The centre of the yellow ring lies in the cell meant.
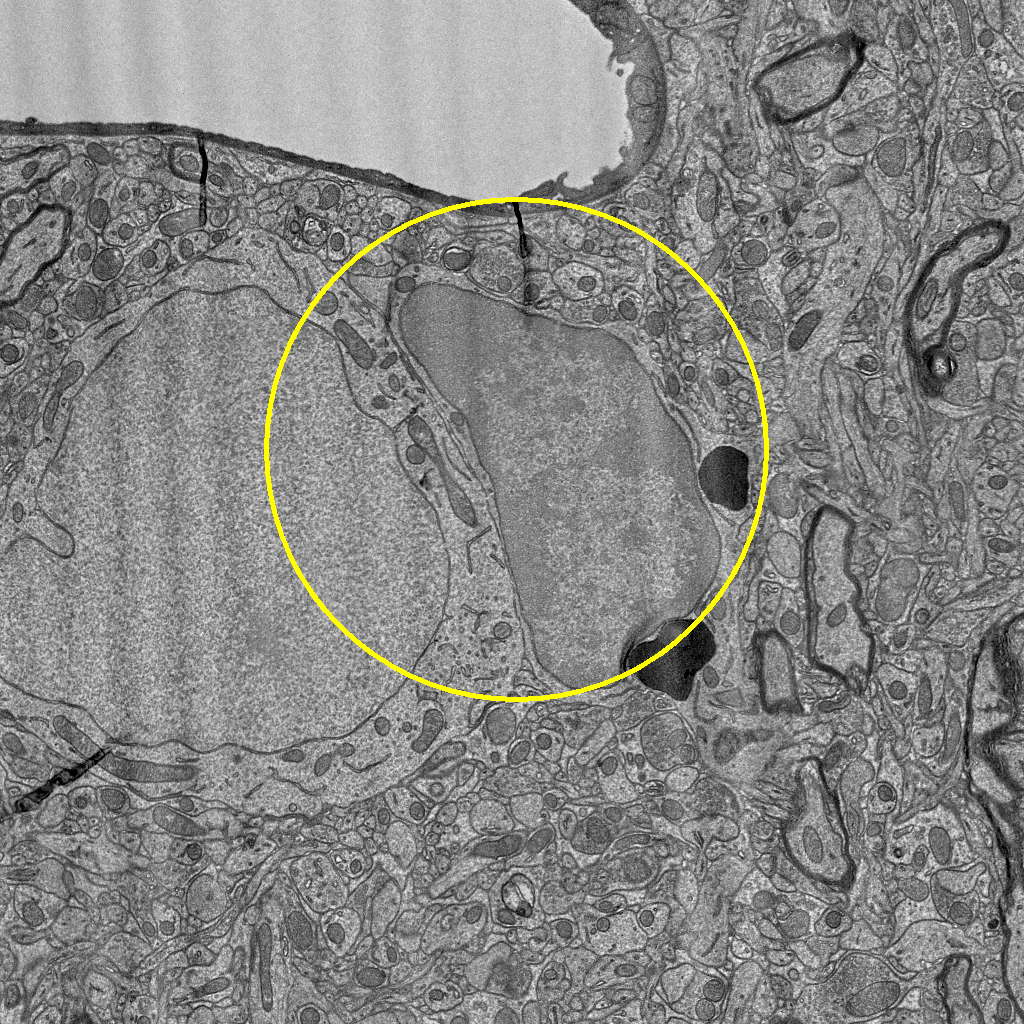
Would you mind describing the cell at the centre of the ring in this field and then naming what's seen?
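Two very dark, dense bodies against right edge of nucleus. Nuclear outline smooth; no deep folds or indentations. Chromatin moderately dense, fairly evenly spread; no thick dark band along envelope. No distinct nucleolus. Cell type: microglial cell.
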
